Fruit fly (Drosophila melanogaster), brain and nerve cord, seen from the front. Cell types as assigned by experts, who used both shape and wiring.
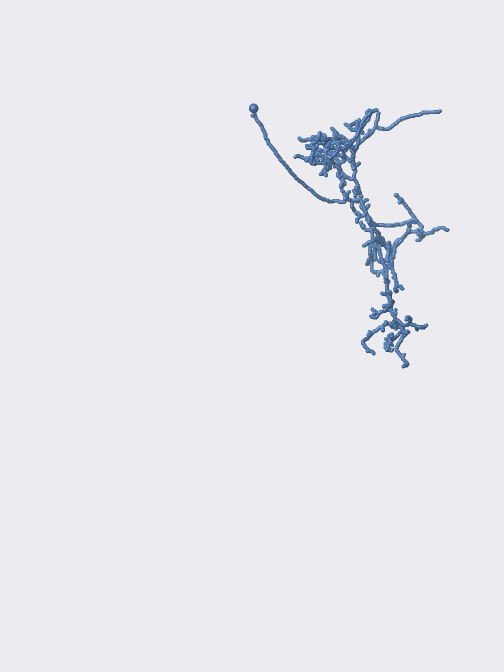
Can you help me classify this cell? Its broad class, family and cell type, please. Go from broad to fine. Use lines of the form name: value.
broad class: central-brain intrinsic neuron
family: hemilineage LHl4_posterior
cell type: LHPV2i2_a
